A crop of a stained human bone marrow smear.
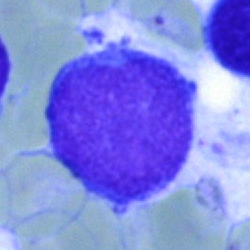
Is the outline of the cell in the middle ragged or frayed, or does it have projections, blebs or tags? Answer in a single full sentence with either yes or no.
Yes, a rough outline, ragged or with projections, blebs or tags, belongs to this cell.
